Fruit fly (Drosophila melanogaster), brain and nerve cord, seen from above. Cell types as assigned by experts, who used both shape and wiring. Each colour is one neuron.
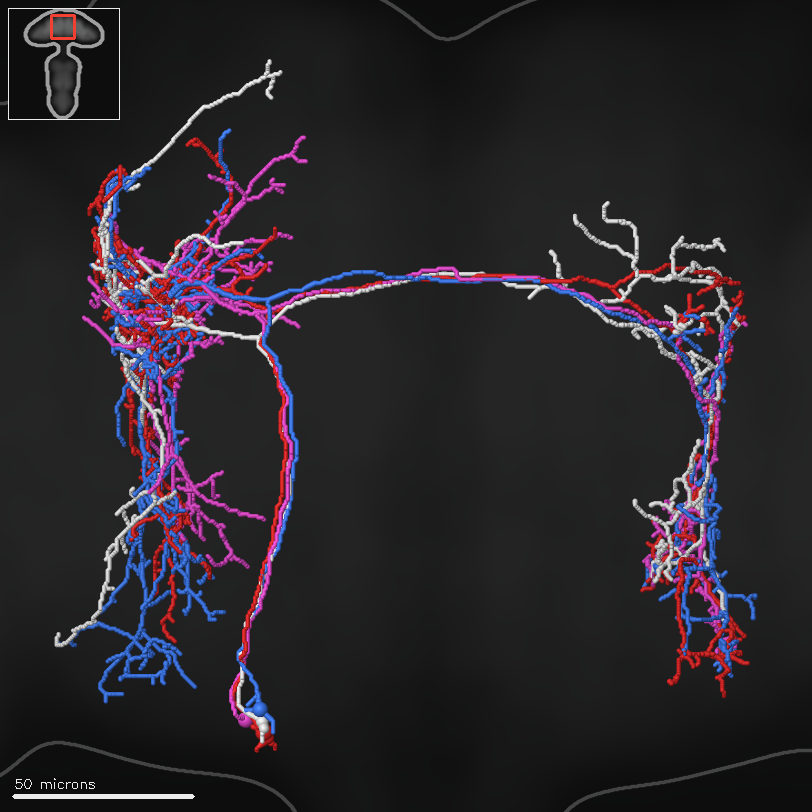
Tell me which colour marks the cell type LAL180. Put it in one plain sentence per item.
The colour is white.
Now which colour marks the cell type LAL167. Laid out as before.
The colour is magenta.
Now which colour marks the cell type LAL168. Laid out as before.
The colour is red.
